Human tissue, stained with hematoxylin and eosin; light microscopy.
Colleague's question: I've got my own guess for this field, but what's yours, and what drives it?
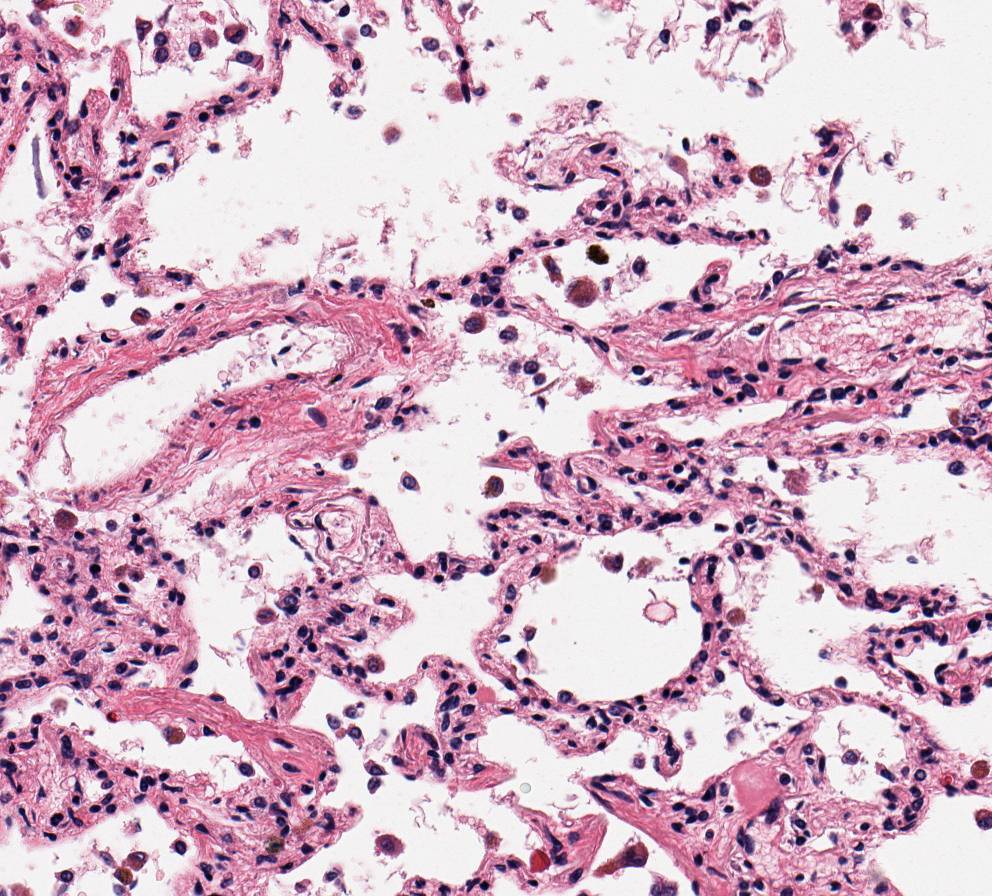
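I'd call this alveolus, mainly because of what lines and fills the spaces. A single layer of flattened to slightly plump cells with dark nuclei covers the surfaces of the septa.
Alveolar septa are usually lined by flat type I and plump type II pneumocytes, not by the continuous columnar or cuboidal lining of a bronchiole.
Then round single cells with a central nucleus and ample cytoplasm lie free in the spaces, mostly in the upper half, and some, as in the upper middle, hold golden-brown granular pigment.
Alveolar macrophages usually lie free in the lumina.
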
